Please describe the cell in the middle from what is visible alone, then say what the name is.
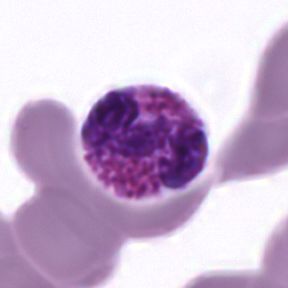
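Two nuclear lobes are present, one at the upper left of the cell and one at the right. No nucleoli are visible in the nucleus. Coarse, round, reddish-pink granules pack the cytoplasm, which contains no vacuoles. Name: eosinophil.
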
